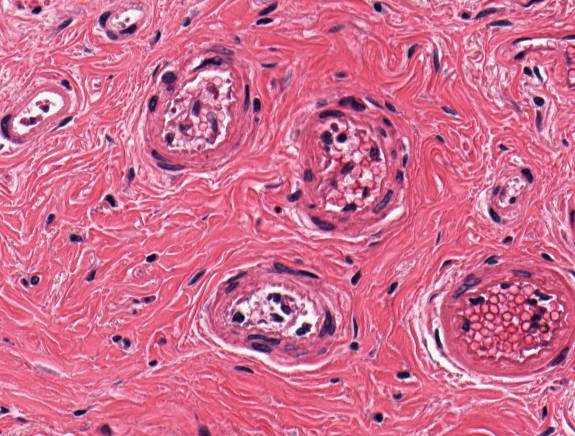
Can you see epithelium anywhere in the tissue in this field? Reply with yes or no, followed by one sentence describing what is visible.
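No. No epithelium is present anywhere in the field.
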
